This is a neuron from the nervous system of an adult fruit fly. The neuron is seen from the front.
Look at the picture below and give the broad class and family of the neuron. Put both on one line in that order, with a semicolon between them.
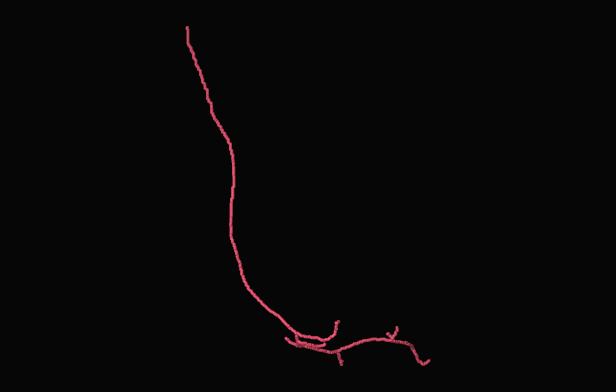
sensory neuron entering the nerve cord; class mechanosensory tactile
